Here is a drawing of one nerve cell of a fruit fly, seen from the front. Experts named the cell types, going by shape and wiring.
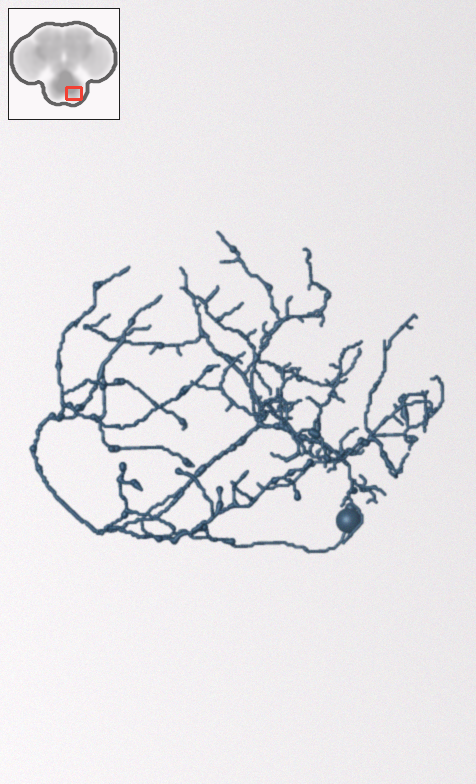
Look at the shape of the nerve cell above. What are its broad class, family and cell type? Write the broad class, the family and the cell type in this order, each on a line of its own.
nerve-cord intrinsic neuron
hemilineage 01B
IN01B015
